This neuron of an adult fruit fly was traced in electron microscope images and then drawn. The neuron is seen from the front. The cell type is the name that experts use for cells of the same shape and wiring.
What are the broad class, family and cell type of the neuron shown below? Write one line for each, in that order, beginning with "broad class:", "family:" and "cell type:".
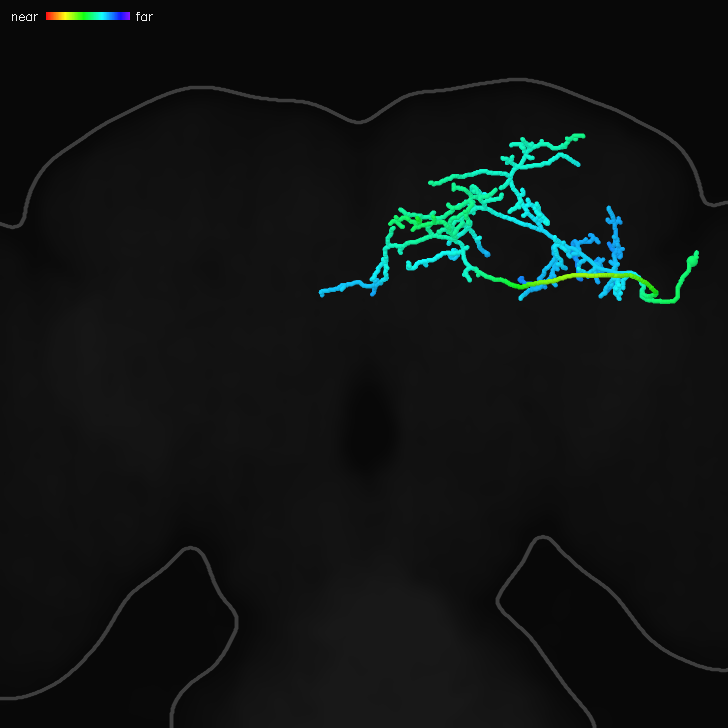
broad class: central-brain intrinsic neuron
family: hemilineage SLPav1_medial
cell type: CL098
